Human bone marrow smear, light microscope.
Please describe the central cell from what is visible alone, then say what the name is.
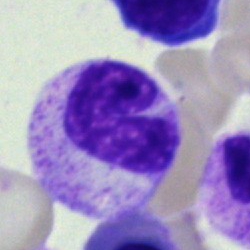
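The nucleus, I notice, has a notch cutting in from its right side and sits toward the upper right of the cell. Around its left and lower sides wraps a broad crescent of pale lilac cytoplasm, with fine purple granules throughout. It is a band neutrophil.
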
